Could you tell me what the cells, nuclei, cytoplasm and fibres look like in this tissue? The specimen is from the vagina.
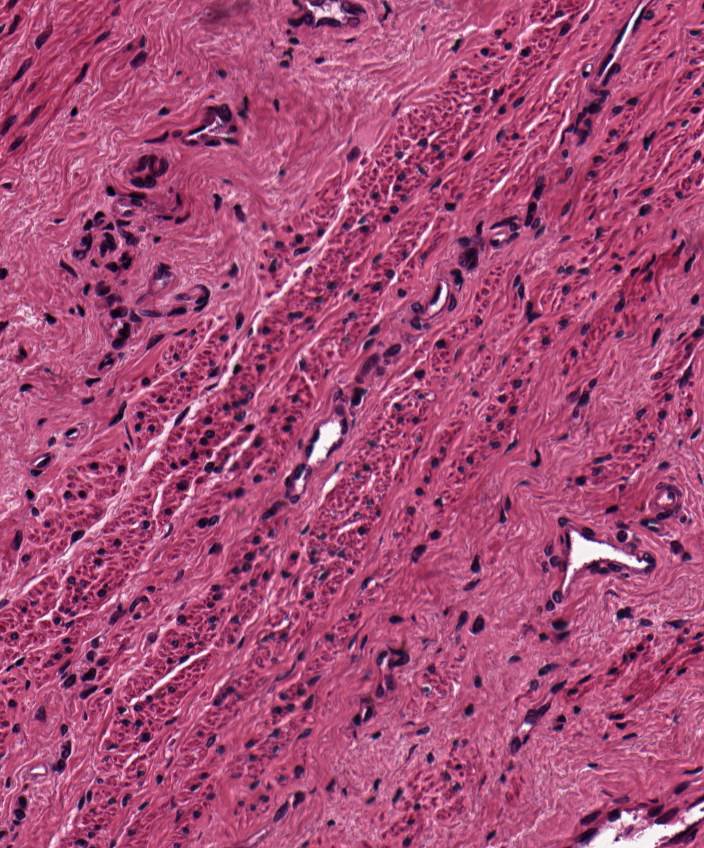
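There's a band here, and within it the nuclei are small, dark and oval to elongated. On either side of it lies paler pink, wavy collagenous stroma with fewer nuclei. Small thin-walled vessels are scattered through the field; one at the right edge has an open triangular lumen. And no fat cells show anywhere in the field.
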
